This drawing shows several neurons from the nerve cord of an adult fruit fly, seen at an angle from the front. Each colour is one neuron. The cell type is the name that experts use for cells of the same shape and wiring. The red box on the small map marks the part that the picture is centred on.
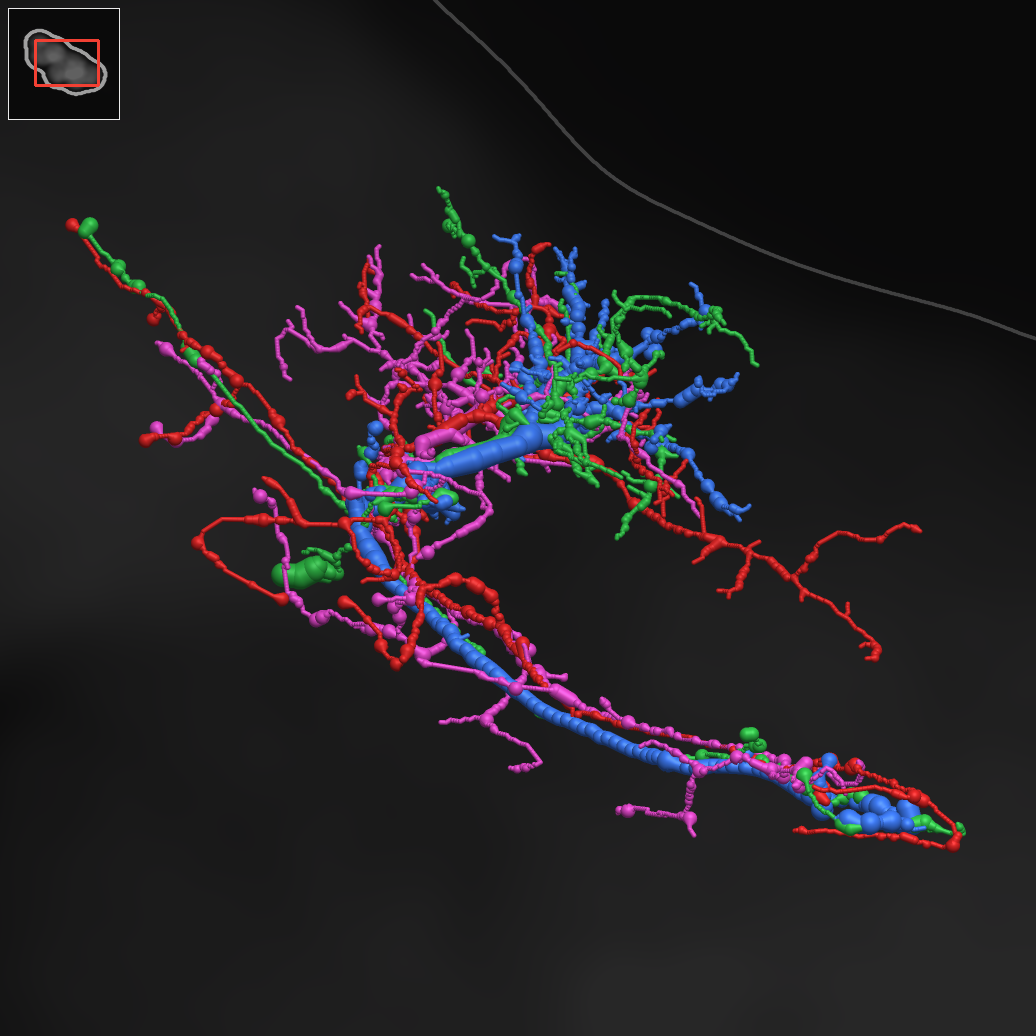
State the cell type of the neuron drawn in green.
IN08B093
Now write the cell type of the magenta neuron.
IN08B108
